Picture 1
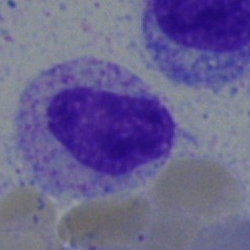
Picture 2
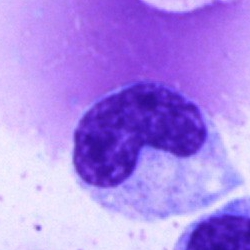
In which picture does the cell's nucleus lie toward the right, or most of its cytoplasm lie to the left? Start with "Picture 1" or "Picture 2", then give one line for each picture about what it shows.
Picture 1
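In picture 1: The rim of cytoplasm is wider on the left of the nucleus than on the right.
In picture 2: Most of the cytoplasm lies below and to the right of the nucleus, filling its notch.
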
